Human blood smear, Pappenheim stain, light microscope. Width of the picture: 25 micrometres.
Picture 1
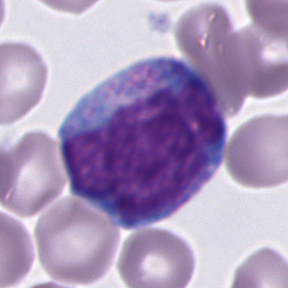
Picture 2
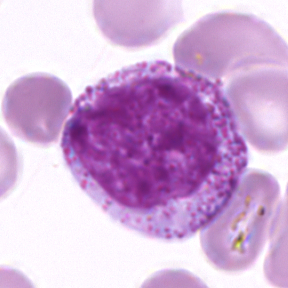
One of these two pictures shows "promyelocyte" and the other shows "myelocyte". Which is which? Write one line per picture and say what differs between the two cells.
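Picture 1 is a promyelocyte. The cytoplasm is blue.
Picture 2 is a myelocyte. The cytoplasm between the granules is pale and nearly colourless.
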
